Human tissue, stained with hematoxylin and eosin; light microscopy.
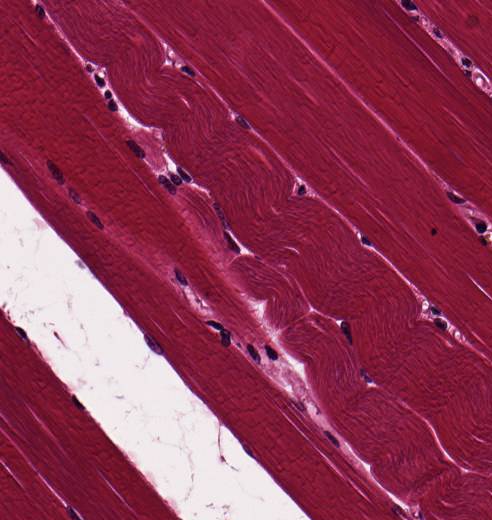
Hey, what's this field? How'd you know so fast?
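Skeletal muscle fills this field, its long, parallel, unbranched fibres running diagonally from upper left to lower right. Their dark, flattened, elongated nuclei lie at the fibre edges, not in the centres.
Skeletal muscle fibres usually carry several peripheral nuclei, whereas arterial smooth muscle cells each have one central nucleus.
Thin connective tissue strands with a few small dark nuclei separate the fibres.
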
